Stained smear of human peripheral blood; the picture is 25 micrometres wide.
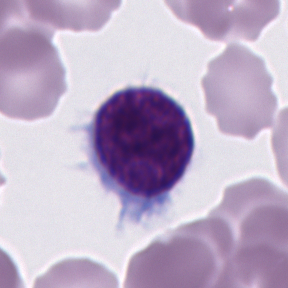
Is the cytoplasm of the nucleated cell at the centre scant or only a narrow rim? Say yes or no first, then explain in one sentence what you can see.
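Yes. The cytoplasm is a scant rim of pale blue.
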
